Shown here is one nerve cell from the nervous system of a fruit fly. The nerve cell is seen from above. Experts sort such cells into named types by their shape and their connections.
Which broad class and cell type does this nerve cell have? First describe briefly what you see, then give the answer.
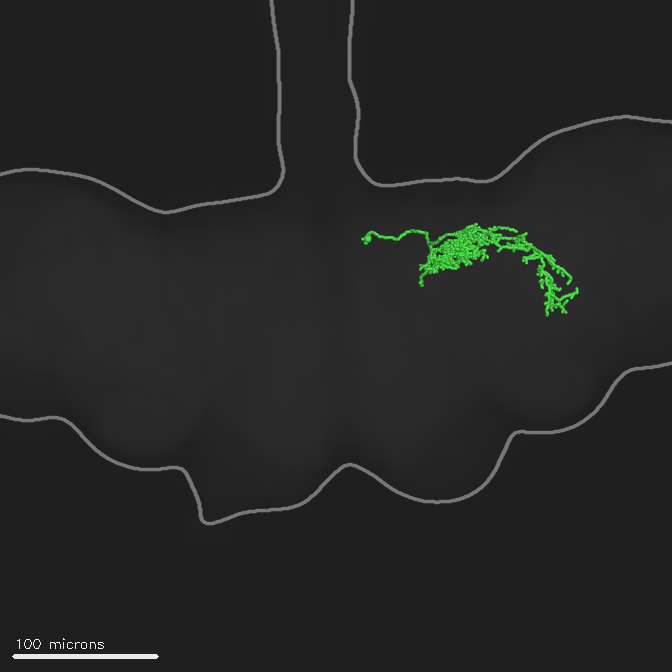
By the scale bar it is about 150 microns wide in this view. As drawn here it is wider than it is tall. Its broad class is central-brain intrinsic neuron. The cell type is SLP387.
